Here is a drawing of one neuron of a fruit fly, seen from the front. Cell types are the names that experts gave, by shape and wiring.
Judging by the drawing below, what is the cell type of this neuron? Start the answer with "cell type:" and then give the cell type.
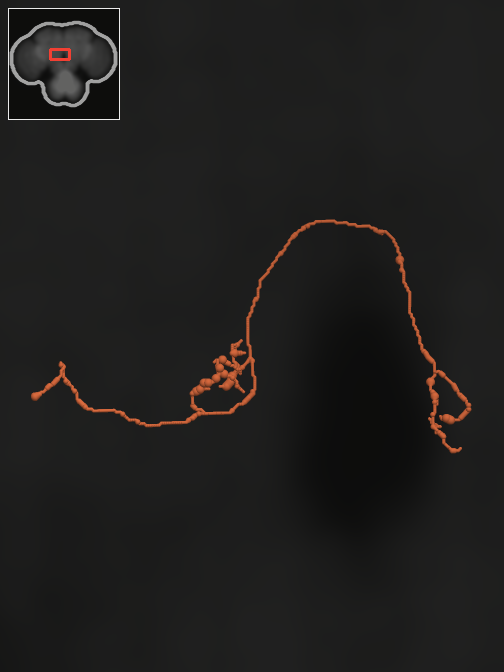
cell type: ORN_VM3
